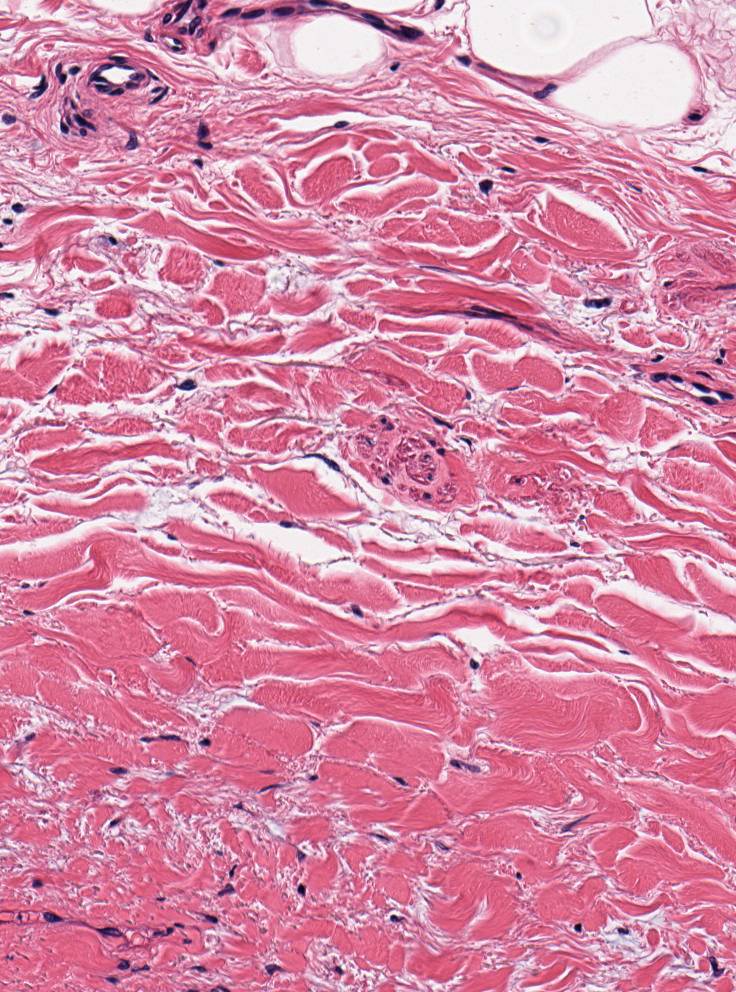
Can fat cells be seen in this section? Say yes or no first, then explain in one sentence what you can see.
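Yes. A few large empty fat cells lie along the top right edge of the field.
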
